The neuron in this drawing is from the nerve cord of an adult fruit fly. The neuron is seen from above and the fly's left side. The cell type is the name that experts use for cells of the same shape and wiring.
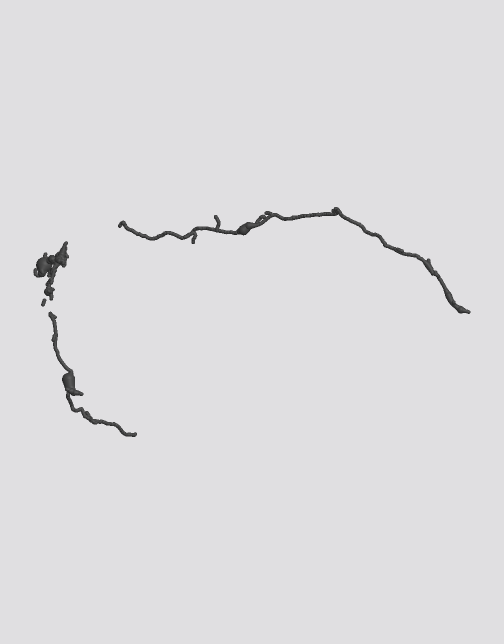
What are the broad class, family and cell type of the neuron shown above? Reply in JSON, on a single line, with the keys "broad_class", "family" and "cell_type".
{"broad_class": "motor neuron of the nerve cord", "family": "hemilineage 15B", "cell_type": "Ta depressor MN"}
